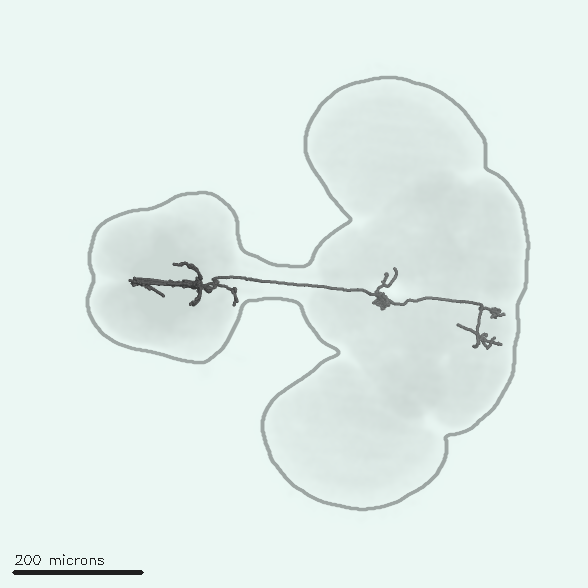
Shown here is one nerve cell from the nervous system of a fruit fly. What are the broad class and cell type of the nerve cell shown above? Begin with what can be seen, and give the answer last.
By the scale bar it is about 600 microns wide in this view. As drawn here it is more than twice as wide as it is tall. Its broad class is ascending neuron. Its cell type is ANXXX136.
